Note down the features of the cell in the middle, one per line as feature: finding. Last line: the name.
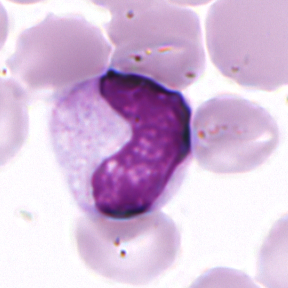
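Nucleus shape: curved like a kidney bean, indent facing left
Nucleus position: against right edge of cell
Nucleoli: none seen
Outline: smooth, roughly oval
Name: band neutrophil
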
